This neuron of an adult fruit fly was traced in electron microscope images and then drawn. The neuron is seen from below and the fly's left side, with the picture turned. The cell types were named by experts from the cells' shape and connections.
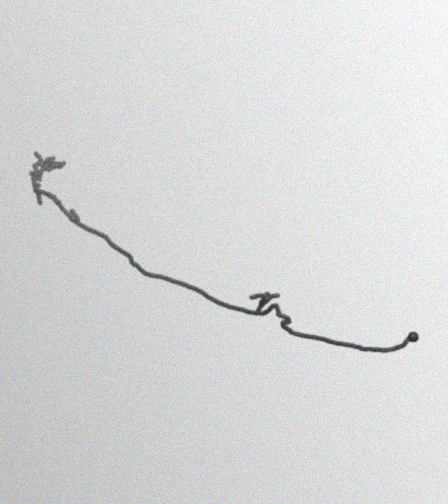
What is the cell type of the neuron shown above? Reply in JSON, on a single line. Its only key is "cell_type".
{"cell_type": "AN05B044"}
